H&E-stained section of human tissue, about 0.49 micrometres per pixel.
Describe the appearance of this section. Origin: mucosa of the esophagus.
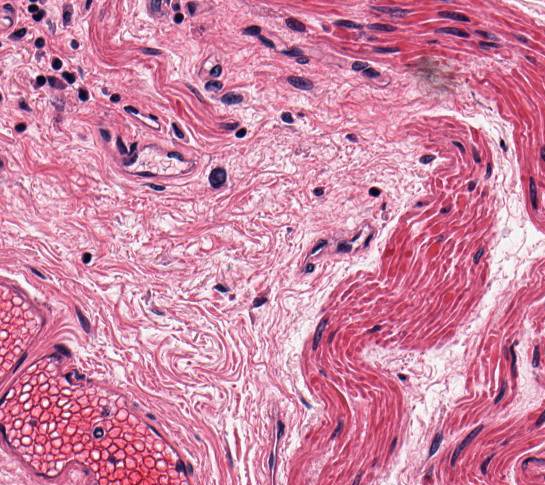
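Loose, pale pink connective tissue with wavy fibres occupies the centre and left of the field. Wavy bands of dense, deep pink spindle cells with elongated nuclei curve along the right side. At the lower left, a vessel lumen is tightly packed with red blood cells. Small, round, dark nuclei gather in the upper left corner.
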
